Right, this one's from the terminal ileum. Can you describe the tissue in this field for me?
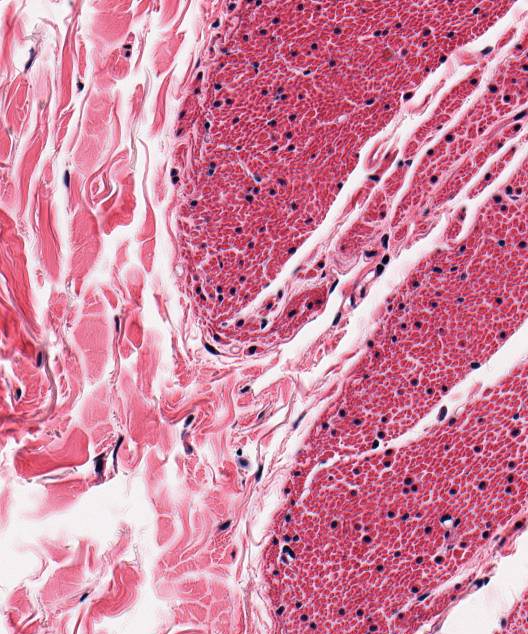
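First, large bundles of densely packed small profiles fill the right two-thirds of the field, while looser, irregular tissue occupies the left third. Second, thin pale strands of connective tissue separate the bundles, running diagonally from lower left toward upper right. Third, the cut profiles within the bundles are small, rounded and deep pink. Finally, only a few dark nuclei lie among the fragments on the left.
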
